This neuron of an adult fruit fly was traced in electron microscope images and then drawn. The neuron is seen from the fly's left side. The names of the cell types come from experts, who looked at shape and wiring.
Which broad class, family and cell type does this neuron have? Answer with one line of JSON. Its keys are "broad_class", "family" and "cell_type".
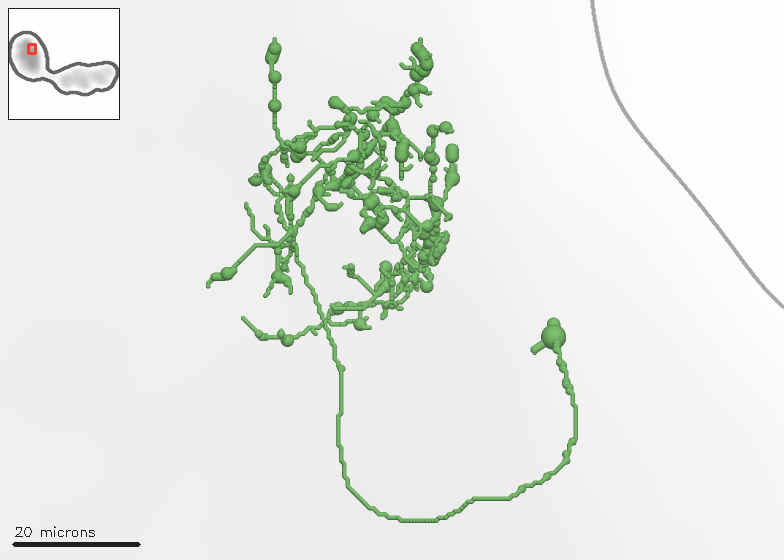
{"broad_class": "central-brain intrinsic neuron", "family": "hemilineage VPNp&v1_posterior", "cell_type": "LHPV2a1_c"}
